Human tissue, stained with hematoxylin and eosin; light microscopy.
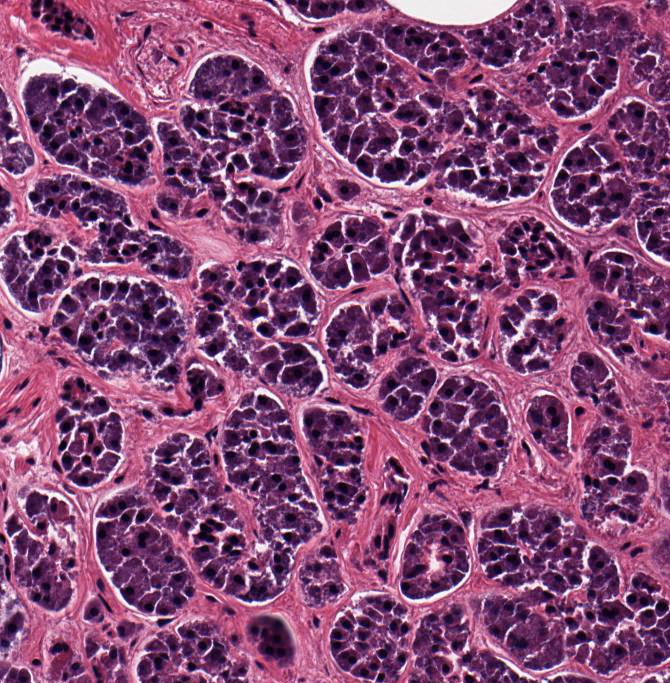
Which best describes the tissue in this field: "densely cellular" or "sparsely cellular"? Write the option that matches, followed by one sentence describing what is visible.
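Densely cellular. Throughout the field the cells are packed into rounded nests of varying size.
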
